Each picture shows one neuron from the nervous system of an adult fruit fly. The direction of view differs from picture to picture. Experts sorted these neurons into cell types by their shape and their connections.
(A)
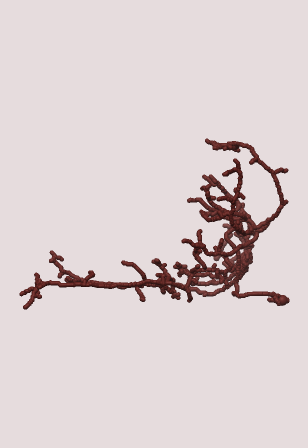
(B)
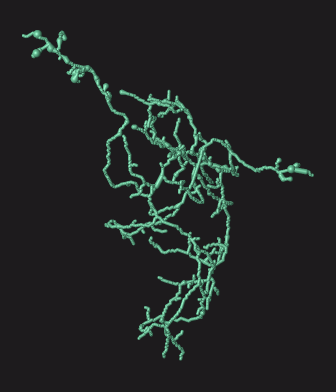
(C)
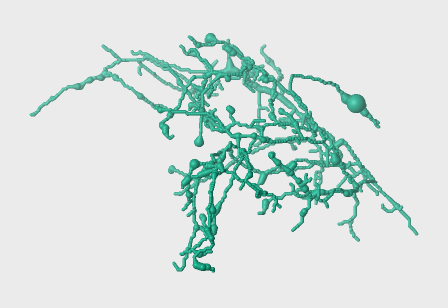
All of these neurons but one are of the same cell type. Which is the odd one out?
Picture C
